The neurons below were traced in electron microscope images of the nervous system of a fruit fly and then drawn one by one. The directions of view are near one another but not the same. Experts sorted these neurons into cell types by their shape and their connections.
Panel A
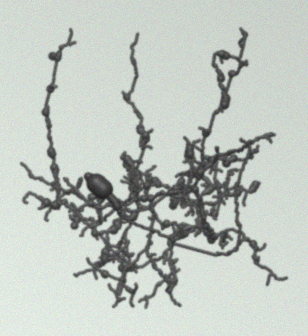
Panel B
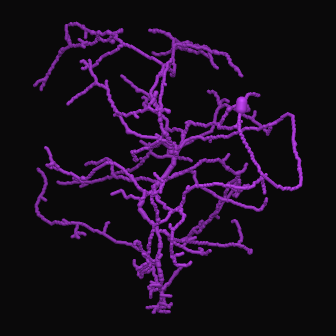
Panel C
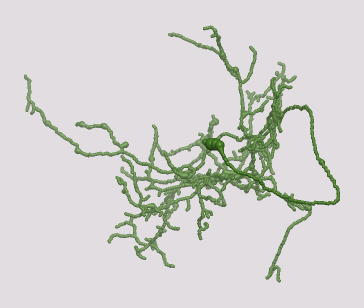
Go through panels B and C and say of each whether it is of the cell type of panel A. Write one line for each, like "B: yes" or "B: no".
B: no
C: no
